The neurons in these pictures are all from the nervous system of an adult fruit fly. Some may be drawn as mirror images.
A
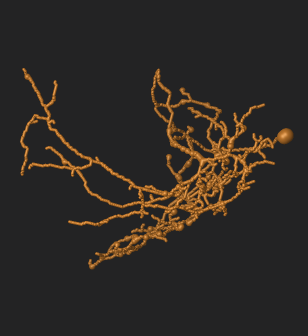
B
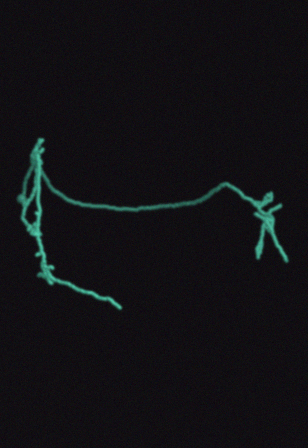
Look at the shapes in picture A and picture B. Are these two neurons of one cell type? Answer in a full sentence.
They are of different cell types.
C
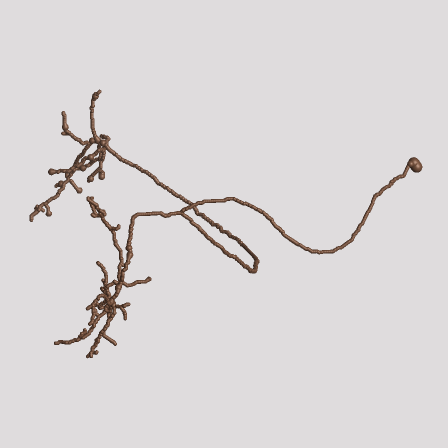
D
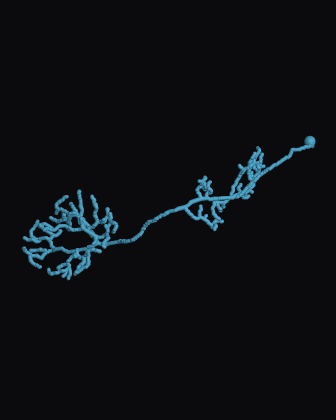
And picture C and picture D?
They are of different cell types.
